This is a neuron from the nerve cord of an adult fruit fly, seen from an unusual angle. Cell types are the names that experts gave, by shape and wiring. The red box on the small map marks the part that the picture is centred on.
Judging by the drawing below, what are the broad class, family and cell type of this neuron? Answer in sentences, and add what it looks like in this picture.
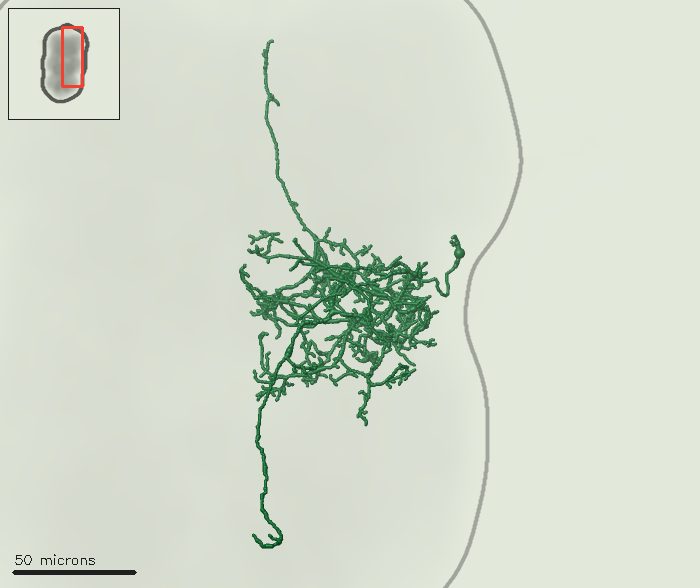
It is a nerve-cord intrinsic neuron. The family is hemilineage 17A. It is of cell type IN17A035. By the scale bar it is about 200 microns tall in this view. The picture shows dozens of branch ends.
